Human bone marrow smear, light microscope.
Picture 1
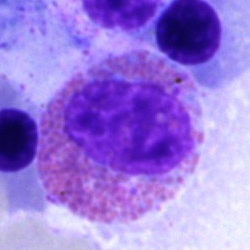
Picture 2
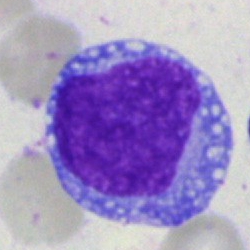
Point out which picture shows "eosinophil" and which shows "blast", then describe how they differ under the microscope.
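Picture 1 shows an eosinophil, and picture 2 shows a blast. Both cells have a roughly round outline. In the eosinophil the purple chromatin is patchy, with darker areas mixed with lighter ones. In the blast the chromatin is finely granular, with only a slightly patchy texture.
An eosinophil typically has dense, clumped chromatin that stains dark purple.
Coarse, round granules fill the eosinophil's cytoplasm all the way around the nucleus.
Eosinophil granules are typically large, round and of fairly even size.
The blast shows no distinct granules. Instead, a moderate rim of blue cytoplasm surrounds its nucleus, and this rim is paler in a zone beside the lower right edge of the nucleus. Numerous small clear vacuoles lie in the blast's cytoplasm, mostly toward the cell edge.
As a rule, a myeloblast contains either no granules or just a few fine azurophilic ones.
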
